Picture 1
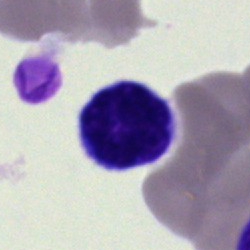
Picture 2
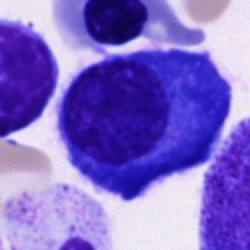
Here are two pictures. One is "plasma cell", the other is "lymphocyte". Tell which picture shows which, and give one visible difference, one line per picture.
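Picture 1 shows a lymphocyte: The nucleus fills almost the whole cell.
Picture 2 shows a plasma cell: The cytoplasm is abundant and mostly lies to the right of the nucleus.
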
